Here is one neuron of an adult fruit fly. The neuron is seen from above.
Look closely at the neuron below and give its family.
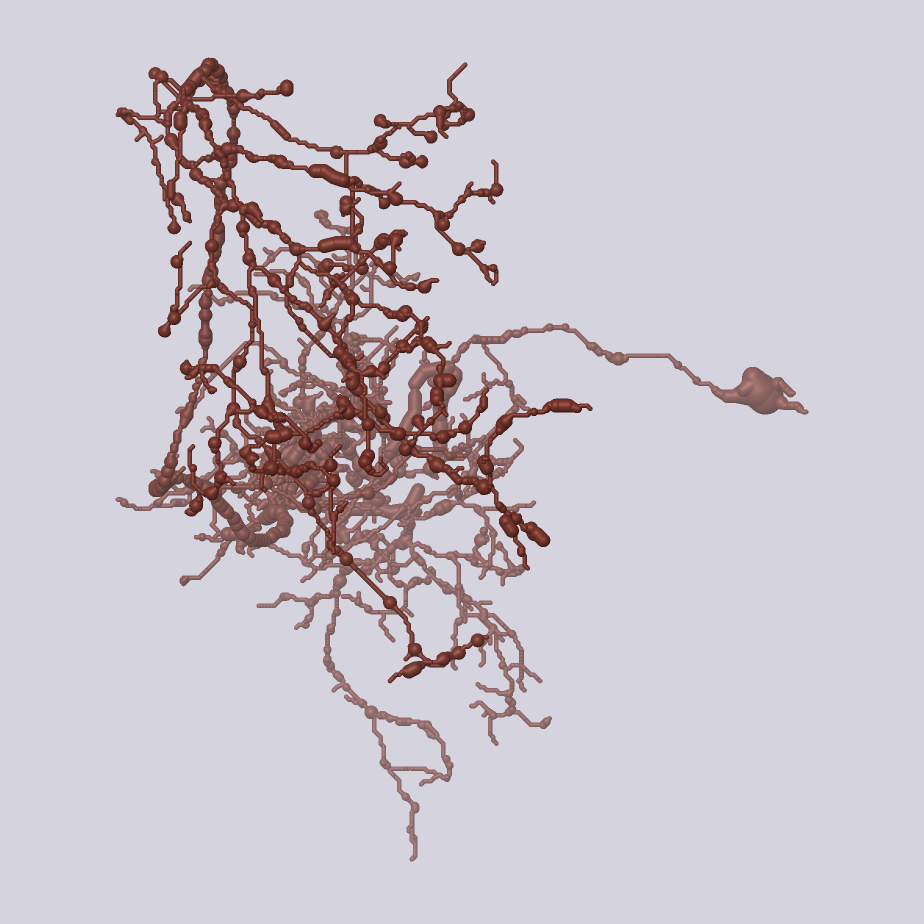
hemilineage TRdl_b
